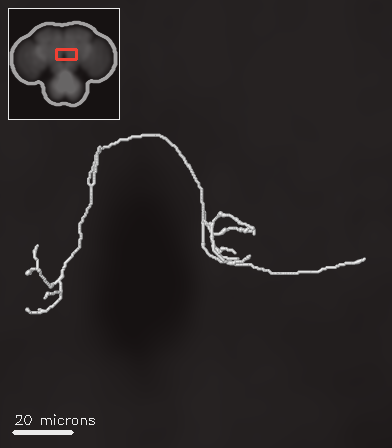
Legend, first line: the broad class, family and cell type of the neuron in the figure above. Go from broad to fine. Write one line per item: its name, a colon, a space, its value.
broad class: sensory neuron entering the brain
family: class olfactory
cell type: ORN_VA2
